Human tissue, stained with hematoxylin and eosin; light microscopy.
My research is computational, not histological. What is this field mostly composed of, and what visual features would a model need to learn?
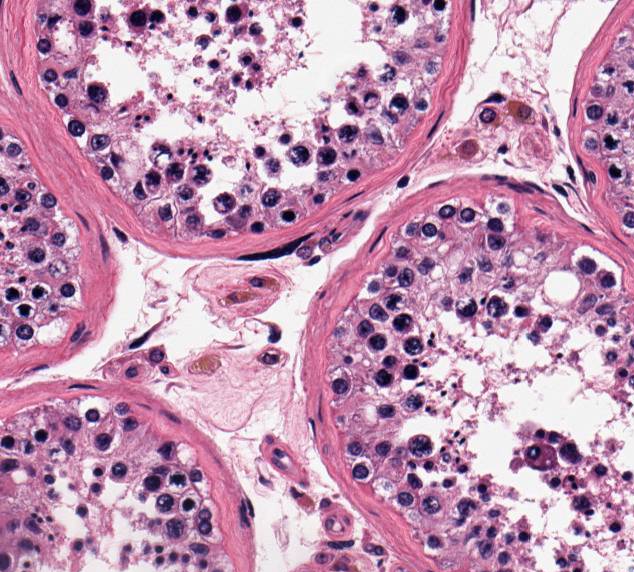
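The field mainly shows seminiferous tubule. It consists of cross-sections of parts of five rounded tubules separated by narrow spaces. Flattened, dark, elongated nuclei lie along the tubule walls, mostly at their outer edges, and many rounded cells with dark round nuclei fill each tubule.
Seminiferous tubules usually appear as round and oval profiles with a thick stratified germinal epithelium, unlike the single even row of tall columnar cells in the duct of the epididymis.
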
